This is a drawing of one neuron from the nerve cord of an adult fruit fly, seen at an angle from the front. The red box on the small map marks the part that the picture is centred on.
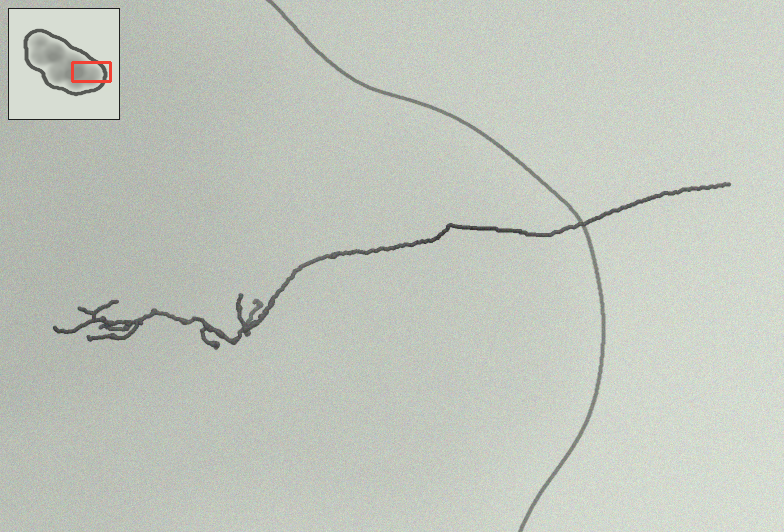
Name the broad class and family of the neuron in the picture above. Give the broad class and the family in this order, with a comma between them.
sensory neuron entering the nerve cord, class gustatory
